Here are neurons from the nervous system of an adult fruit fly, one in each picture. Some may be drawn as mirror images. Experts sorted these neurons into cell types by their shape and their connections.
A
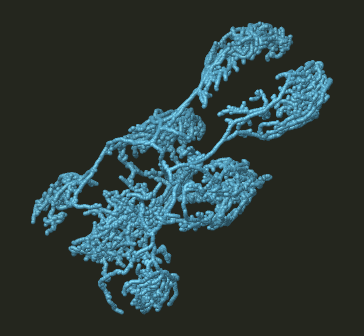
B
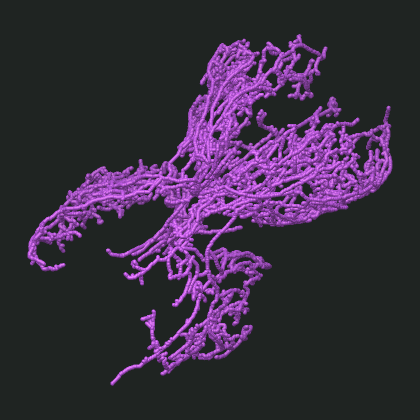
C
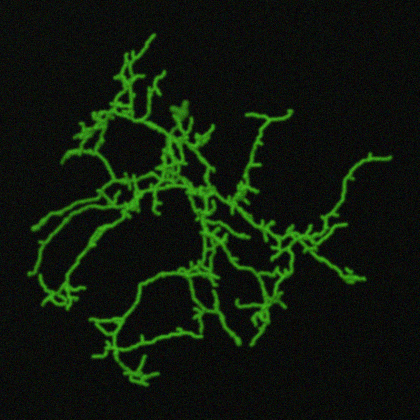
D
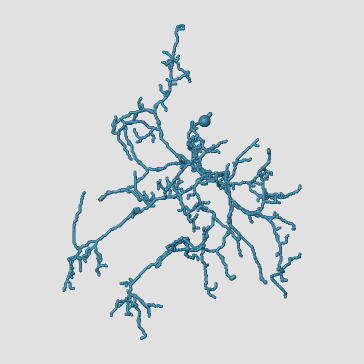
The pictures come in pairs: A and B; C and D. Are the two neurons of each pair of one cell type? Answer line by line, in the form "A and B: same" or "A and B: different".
A and B: same
C and D: same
